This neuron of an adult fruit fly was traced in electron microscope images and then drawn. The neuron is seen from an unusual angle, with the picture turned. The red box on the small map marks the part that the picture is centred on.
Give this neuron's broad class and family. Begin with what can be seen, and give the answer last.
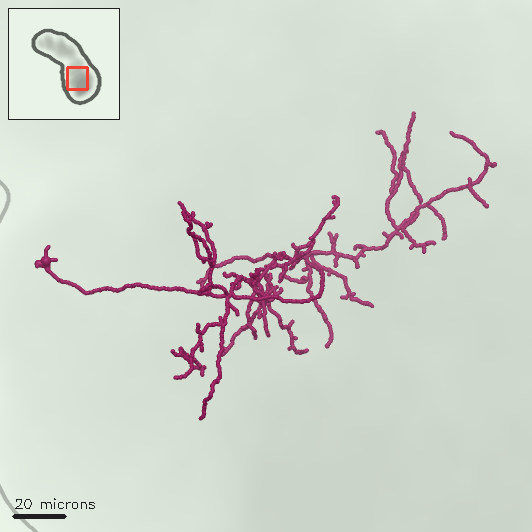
Its cell body lies on the left of the picture. By the scale bar it is about 180 microns wide in this view. Dozens of branch ends can be seen. This is a central-brain intrinsic neuron. The family is hemilineage DM6_central1.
